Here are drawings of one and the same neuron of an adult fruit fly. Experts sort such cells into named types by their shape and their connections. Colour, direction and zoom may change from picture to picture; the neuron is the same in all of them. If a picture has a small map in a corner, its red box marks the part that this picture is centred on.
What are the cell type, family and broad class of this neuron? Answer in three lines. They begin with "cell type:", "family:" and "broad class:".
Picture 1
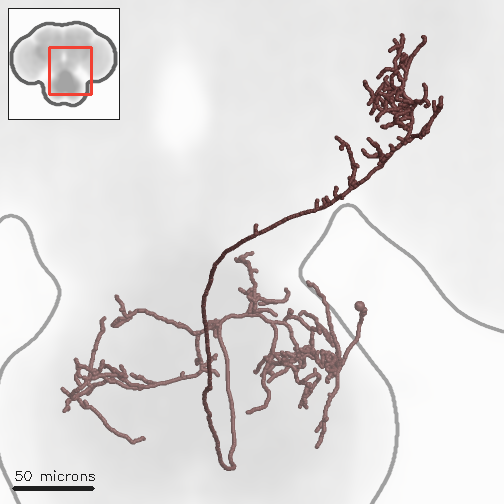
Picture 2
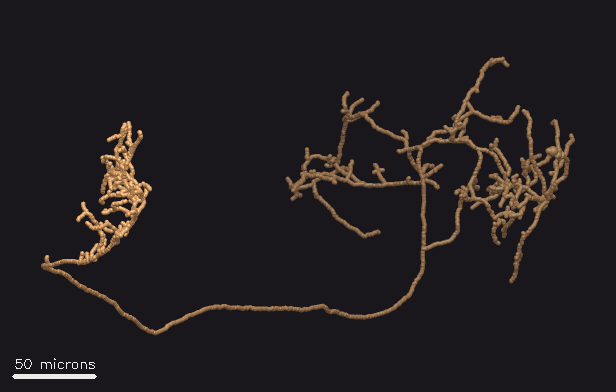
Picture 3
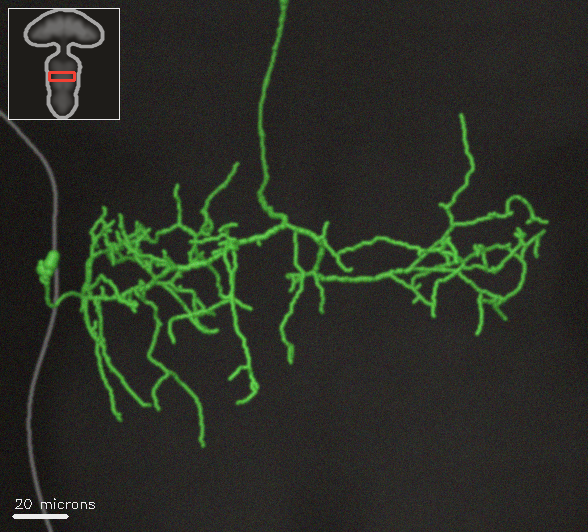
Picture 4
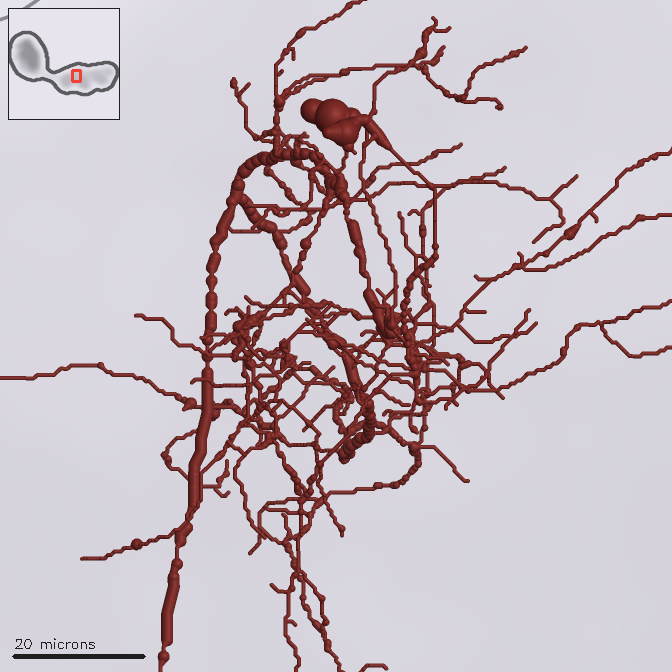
cell type: AN17B016
family: hemilineage 17B
broad class: ascending neuron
